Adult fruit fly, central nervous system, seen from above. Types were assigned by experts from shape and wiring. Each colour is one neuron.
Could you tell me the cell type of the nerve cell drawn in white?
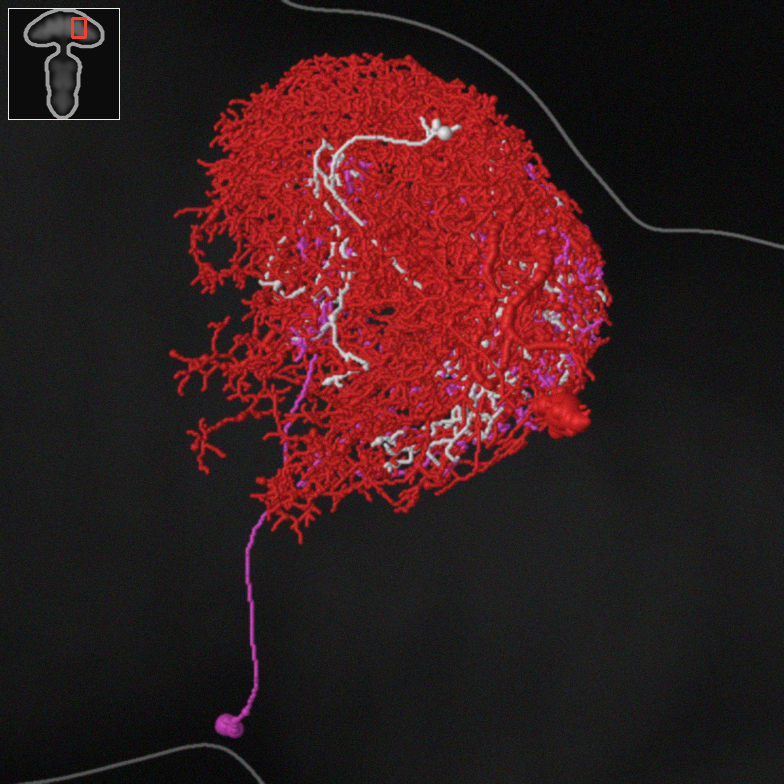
AVLP224_a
